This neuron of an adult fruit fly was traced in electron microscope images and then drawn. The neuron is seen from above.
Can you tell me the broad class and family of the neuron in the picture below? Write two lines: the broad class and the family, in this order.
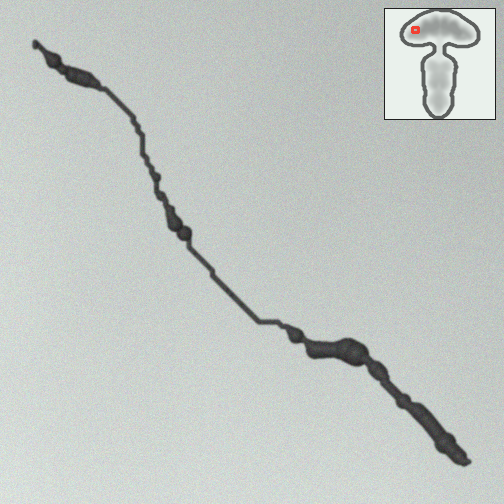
photoreceptor or other optic-lobe sensory neuron
class visual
